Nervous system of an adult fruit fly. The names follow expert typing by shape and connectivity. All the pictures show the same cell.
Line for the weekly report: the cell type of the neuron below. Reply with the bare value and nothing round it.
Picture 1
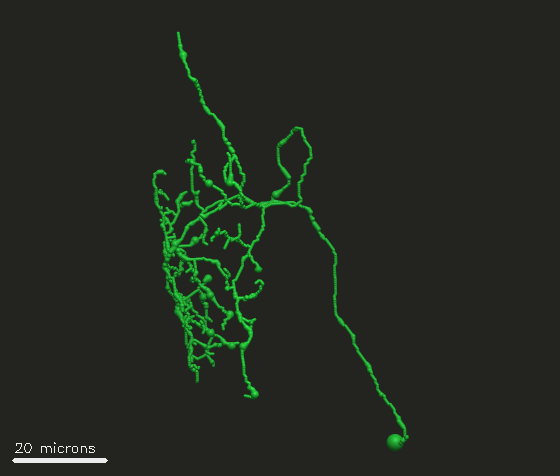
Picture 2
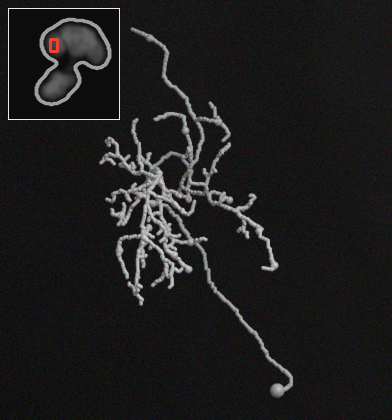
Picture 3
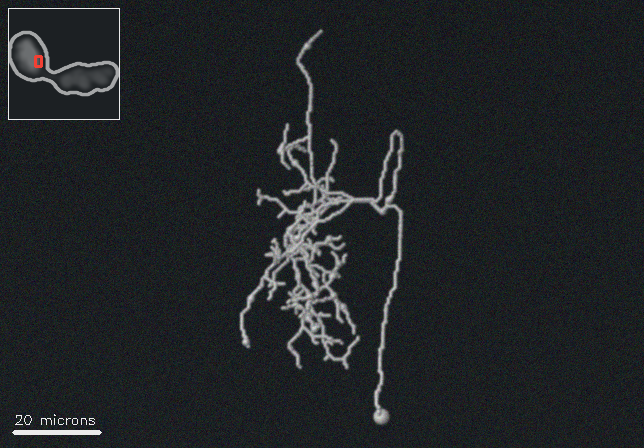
LPi2d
